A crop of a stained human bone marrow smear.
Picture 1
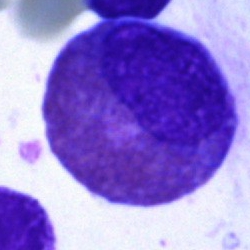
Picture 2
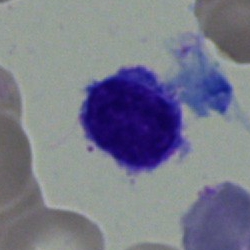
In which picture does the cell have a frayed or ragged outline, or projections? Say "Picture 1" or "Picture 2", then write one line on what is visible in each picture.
Picture 2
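Picture 1: The cell outline is round and smooth, without projections.
Picture 2: The cell edge is finely ragged with small fuzzy projections.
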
